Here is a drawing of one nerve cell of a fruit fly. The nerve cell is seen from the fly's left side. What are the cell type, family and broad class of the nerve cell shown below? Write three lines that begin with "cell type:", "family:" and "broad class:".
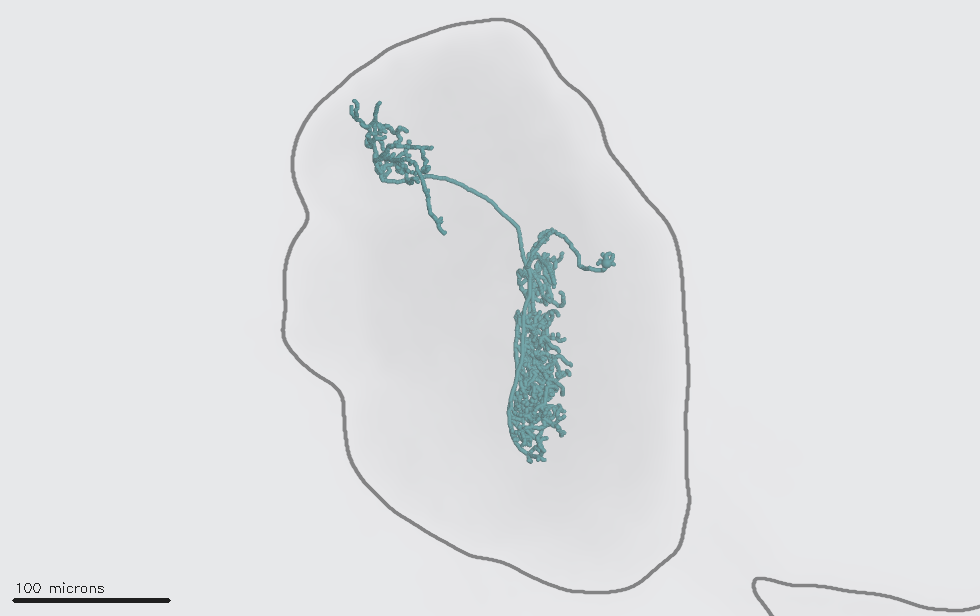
cell type: LT84
family: LT
broad class: visual projection neuron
